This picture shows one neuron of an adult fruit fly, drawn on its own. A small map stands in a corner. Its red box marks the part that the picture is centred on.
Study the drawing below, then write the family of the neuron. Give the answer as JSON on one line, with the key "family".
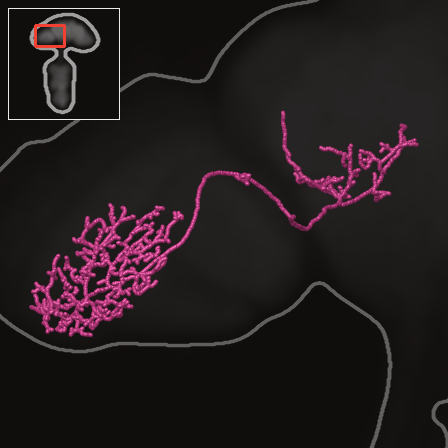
{"family": "MeVP"}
